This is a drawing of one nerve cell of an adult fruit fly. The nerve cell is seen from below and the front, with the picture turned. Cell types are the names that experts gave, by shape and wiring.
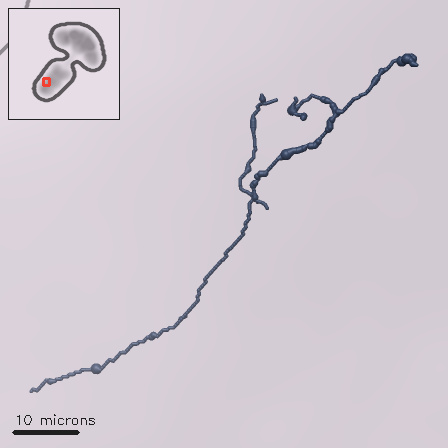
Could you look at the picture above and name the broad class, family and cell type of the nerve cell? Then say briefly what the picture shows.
Its broad class is sensory neuron entering the nerve cord. Its family is called class mechanosensory tactile. It is of cell type SNta28. It lies in the nerve cord. The drawing shows no cell body. By the scale bar it is about 60 microns wide in this view.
